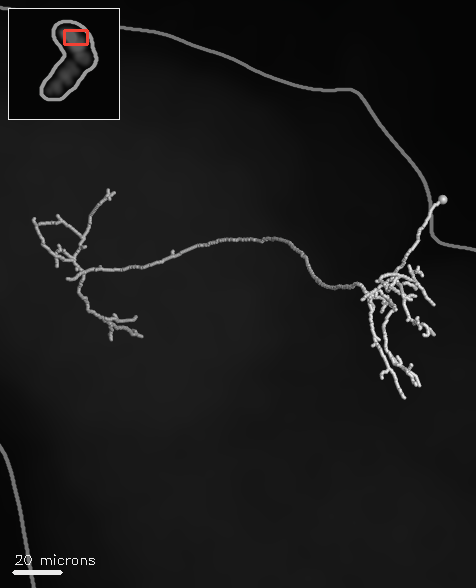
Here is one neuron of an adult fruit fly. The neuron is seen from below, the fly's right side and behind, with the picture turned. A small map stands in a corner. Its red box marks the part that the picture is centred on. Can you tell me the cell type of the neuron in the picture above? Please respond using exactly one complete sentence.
The neuron here is of the cell type PRW007.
